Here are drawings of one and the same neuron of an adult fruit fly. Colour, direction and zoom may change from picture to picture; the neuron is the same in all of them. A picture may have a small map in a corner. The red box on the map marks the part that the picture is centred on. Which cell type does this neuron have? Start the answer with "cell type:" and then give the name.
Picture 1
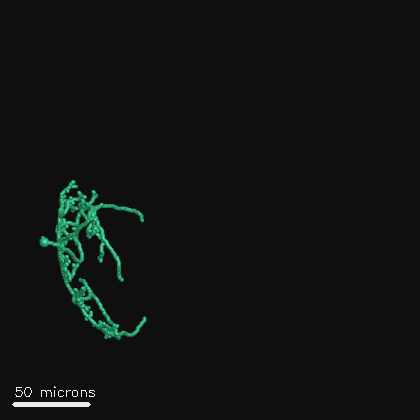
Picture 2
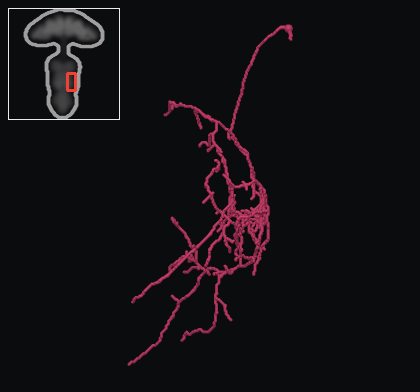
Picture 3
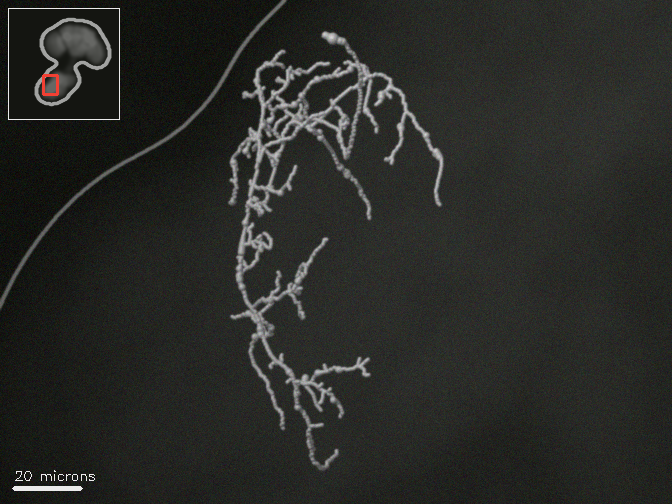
cell type: IN16B090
